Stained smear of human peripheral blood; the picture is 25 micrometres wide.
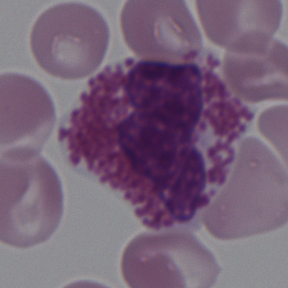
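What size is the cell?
About 16 micrometres across.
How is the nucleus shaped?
It is divided into lobes by indentations along its sides.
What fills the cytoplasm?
Coarse, round, reddish-purple granules of similar size, lying mainly around the nucleus and leaving its outline clearly visible.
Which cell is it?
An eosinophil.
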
